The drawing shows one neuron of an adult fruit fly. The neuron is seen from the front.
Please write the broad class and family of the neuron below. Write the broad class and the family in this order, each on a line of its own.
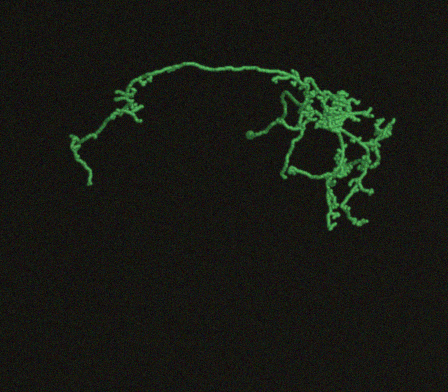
central-brain intrinsic neuron
hemilineage DM4_dorsal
